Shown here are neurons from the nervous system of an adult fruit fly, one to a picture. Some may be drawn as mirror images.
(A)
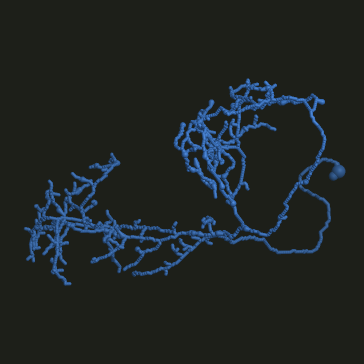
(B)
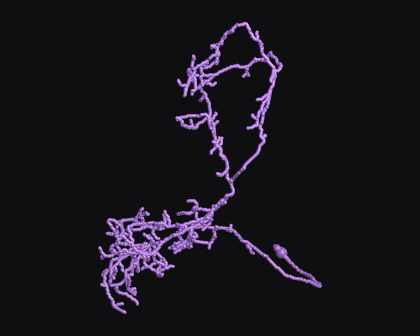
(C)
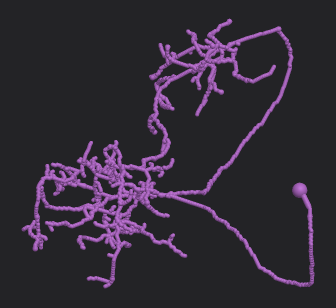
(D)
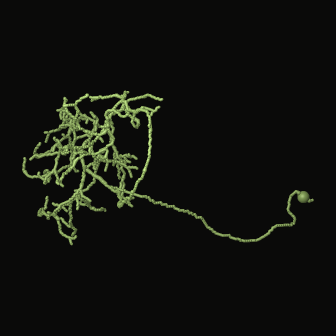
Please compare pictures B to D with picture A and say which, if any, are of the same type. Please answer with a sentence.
Picture B is of the same cell type.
